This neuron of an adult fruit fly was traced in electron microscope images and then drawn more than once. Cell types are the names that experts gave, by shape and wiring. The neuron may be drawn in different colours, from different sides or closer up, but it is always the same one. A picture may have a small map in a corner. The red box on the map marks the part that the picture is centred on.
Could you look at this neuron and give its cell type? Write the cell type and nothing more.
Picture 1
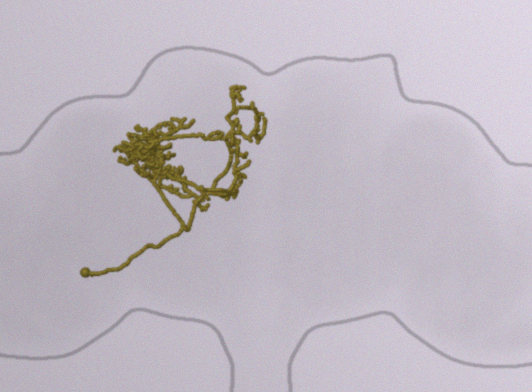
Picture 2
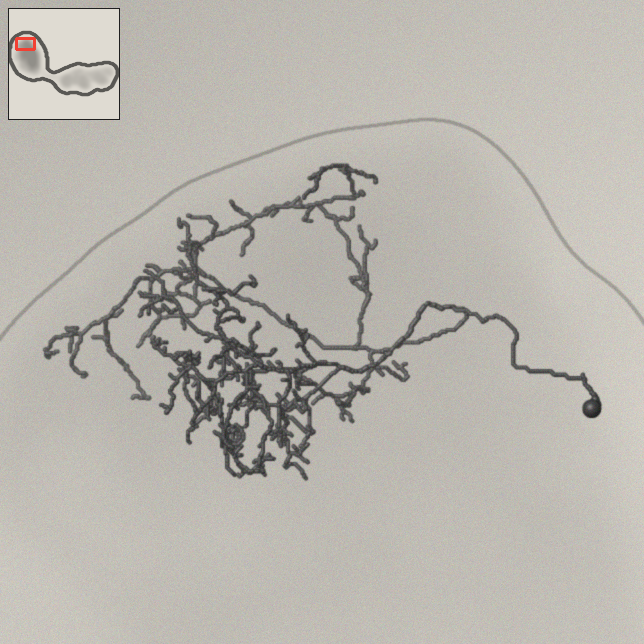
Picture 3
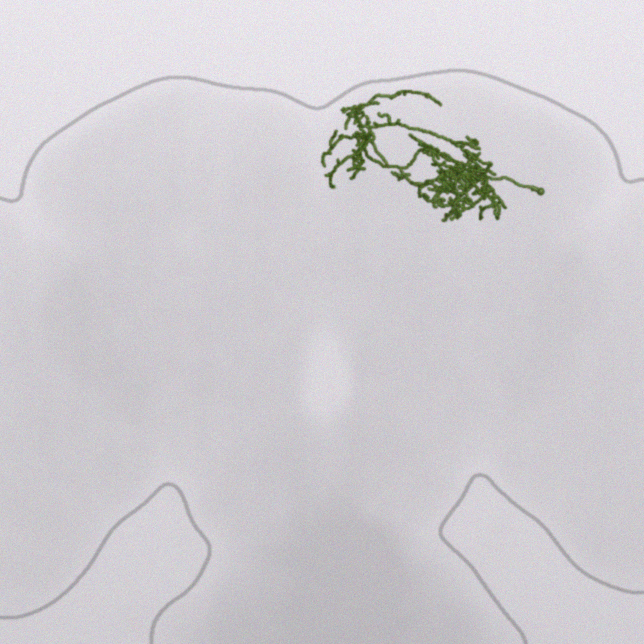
SMP193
